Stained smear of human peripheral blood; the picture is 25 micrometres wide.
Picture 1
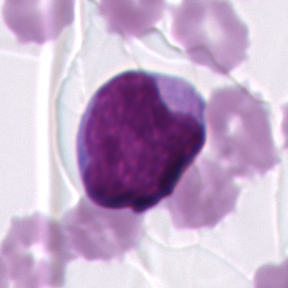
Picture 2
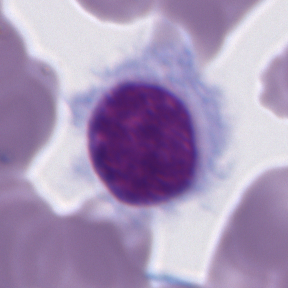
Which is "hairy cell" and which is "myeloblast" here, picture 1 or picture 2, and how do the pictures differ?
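Picture 1 shows a myeloblast; picture 2 shows a hairy cell. The myeloblast has a roughly round outline without large bulges, whereas the hairy cell has a ragged outline set with fine hair-like projections. In the myeloblast the nucleus is about 11 micrometres across, fills about 80% of the cell's area and has a shallow notch on its upper right side.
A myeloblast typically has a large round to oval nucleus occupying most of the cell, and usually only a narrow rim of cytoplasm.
Both cells have pale blue cytoplasm, but it is placed differently: in the myeloblast most of it forms a crescent at the upper right of the cell, while in the hairy cell it makes a rim all the way around the nucleus.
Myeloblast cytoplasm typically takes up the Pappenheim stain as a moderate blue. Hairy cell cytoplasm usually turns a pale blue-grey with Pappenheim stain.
No granules are visible in the myeloblast, and the hairy cell shows no distinct granules; the myeloblast's cytoplasm also has no vacuoles. No nucleolus can be seen in the hairy cell's nucleus.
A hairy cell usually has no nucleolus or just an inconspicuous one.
Red cells lie around the hairy cell without overlapping it.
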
